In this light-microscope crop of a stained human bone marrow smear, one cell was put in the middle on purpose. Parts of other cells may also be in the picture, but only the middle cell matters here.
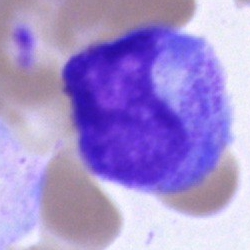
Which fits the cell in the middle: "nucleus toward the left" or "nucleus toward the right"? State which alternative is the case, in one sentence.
Most of its cytoplasm is found to the right of its nucleus.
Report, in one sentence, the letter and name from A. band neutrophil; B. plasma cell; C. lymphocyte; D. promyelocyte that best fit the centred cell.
Answer key: option D, the middle cell being a promyelocyte.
